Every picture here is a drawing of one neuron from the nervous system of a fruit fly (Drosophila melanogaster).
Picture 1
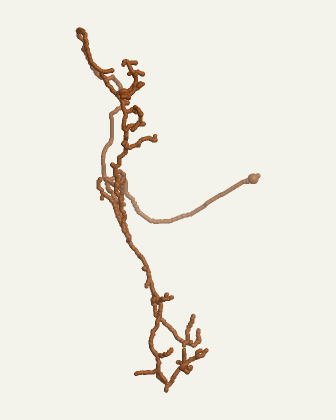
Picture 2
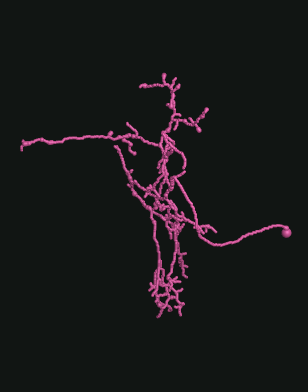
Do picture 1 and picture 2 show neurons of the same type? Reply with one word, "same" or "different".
different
